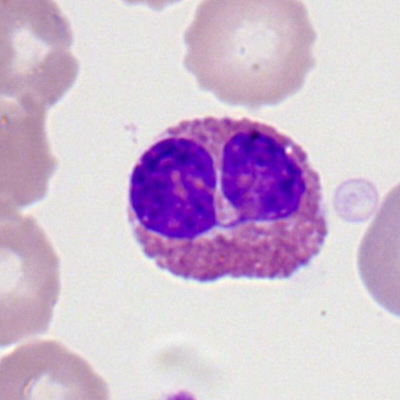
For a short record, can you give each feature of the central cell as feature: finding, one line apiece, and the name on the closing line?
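Nucleus: two lobes, sitting toward the upper part of the cell
Cytoplasm: most abundant below the nucleus
Chromatin: dense, dark purple, clumped
Granules: coarse, pinkish-orange, packing the cytoplasm
Name: eosinophil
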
